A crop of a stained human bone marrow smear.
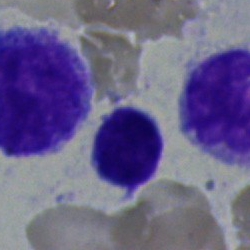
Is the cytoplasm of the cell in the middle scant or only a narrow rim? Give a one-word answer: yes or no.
Yes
